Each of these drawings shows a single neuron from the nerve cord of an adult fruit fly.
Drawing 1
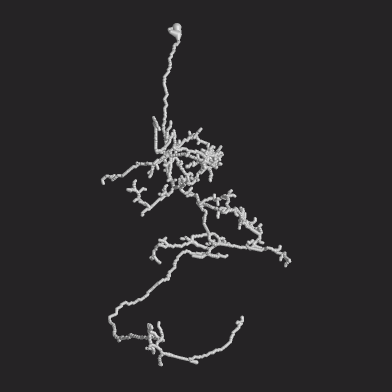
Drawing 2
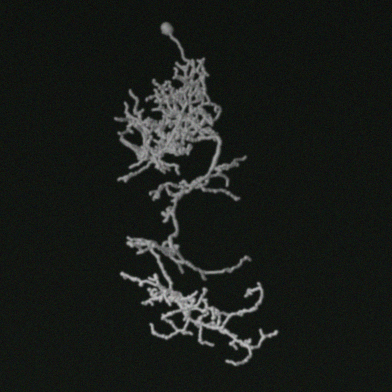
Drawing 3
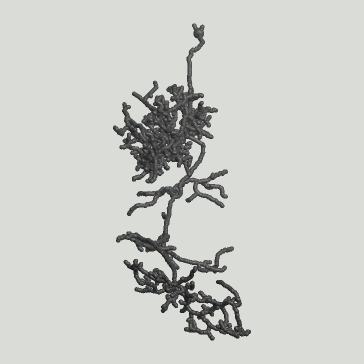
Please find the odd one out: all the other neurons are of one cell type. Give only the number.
1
